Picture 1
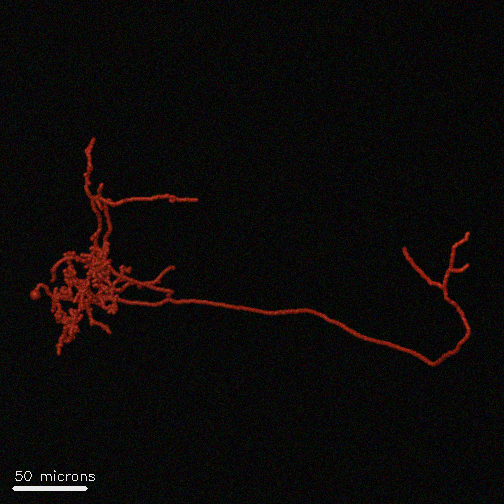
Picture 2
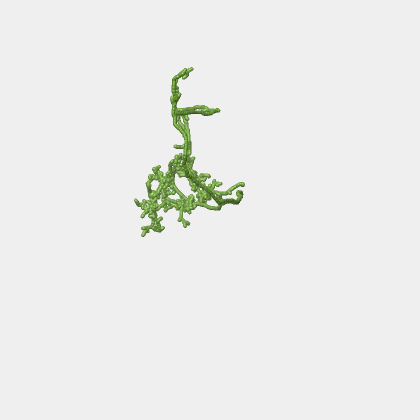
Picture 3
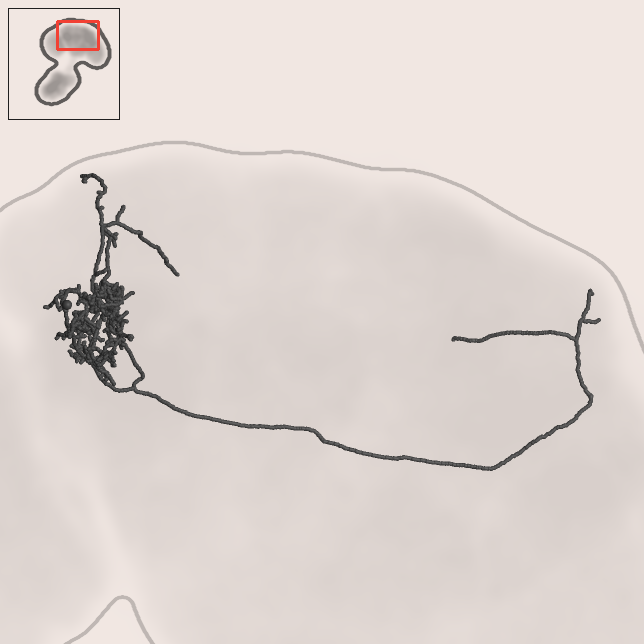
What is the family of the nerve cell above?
hemilineage VLPl&d1_lateral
